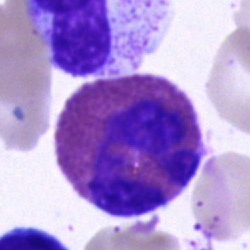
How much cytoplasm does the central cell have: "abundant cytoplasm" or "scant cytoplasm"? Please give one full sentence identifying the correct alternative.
The cell has plenty of cytoplasm around its nucleus.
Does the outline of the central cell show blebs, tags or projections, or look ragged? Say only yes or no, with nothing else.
No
